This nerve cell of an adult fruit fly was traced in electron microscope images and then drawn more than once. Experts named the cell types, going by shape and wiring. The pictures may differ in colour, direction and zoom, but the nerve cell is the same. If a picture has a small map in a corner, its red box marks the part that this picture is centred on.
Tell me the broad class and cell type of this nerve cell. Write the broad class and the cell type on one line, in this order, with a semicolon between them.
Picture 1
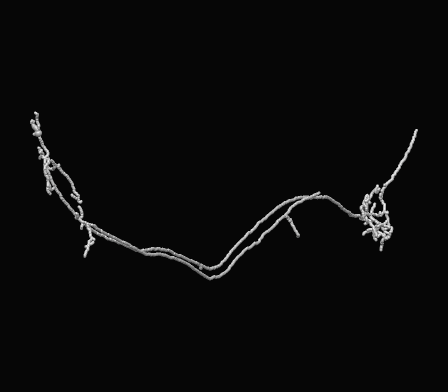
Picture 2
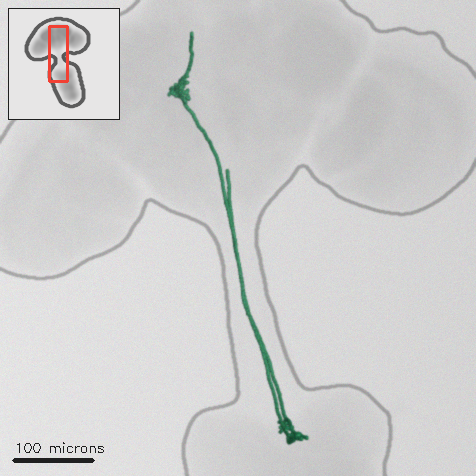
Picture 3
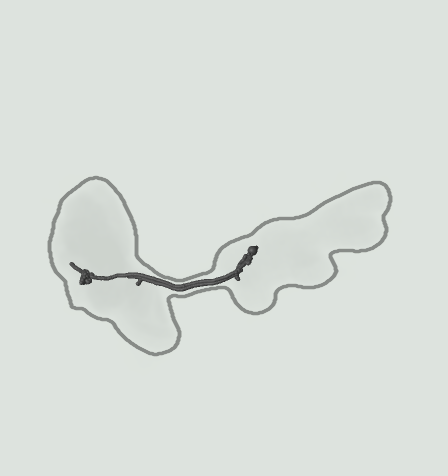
ascending neuron; ANXXX338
